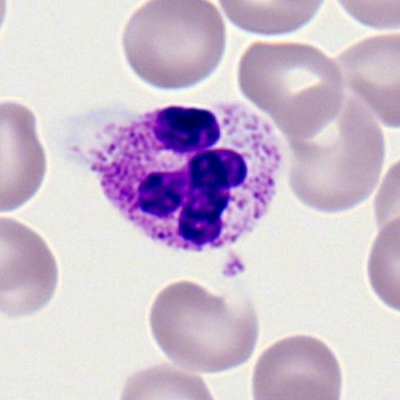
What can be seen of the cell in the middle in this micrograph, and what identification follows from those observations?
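First, the nuclear lobes: no nucleoli can be seen in them. Next, the cytoplasm: many small purplish-pink granules are scattered through it, yet the outline of the lobes stays clear. Last, the edge: at the upper left it thins into a pale fringe free of granules. Conclusion: a segmented neutrophil.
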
